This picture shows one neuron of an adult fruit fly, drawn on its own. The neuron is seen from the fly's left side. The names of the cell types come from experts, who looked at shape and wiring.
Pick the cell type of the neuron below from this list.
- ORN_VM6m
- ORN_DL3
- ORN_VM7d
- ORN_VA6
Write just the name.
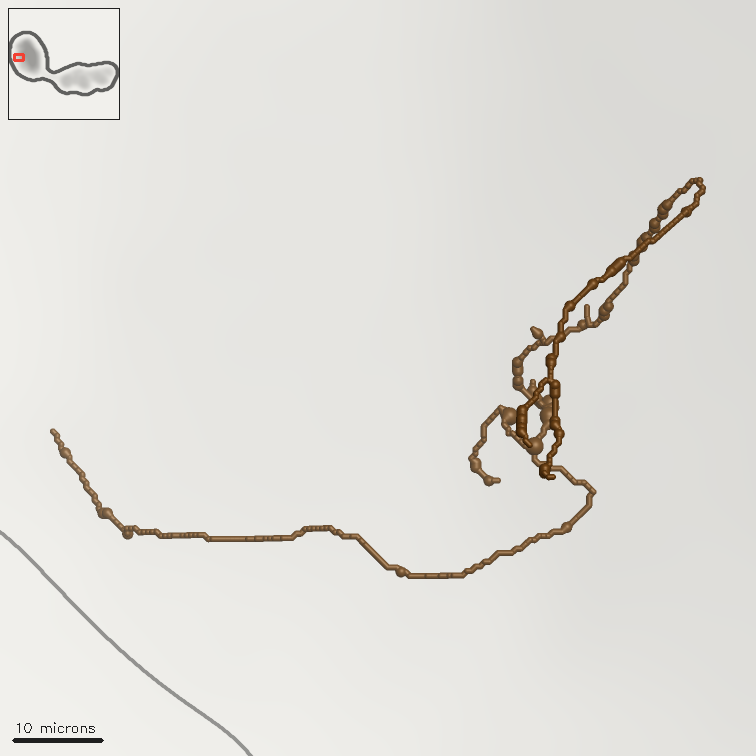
ORN_VM6m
